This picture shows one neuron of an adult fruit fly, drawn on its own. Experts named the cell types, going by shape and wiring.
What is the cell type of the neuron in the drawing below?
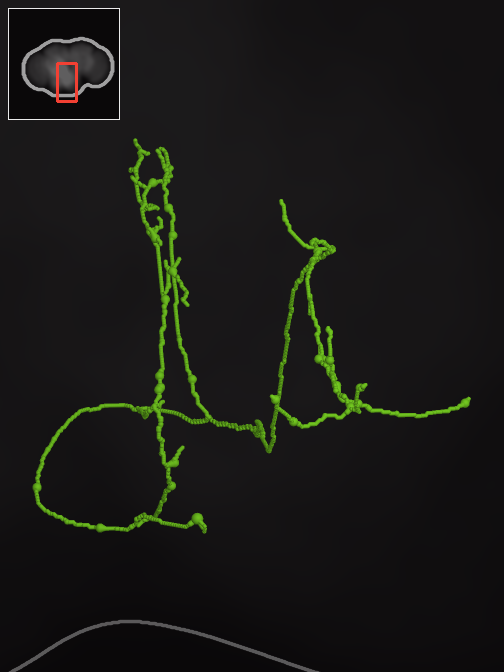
AN08B113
